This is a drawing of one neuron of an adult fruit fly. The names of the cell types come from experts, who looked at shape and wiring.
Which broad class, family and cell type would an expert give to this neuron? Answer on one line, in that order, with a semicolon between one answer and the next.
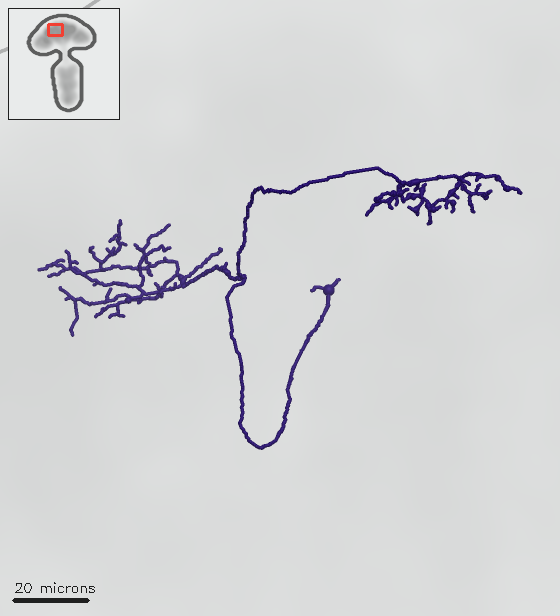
central-brain intrinsic neuron; hemilineage SIPp1; FB9C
